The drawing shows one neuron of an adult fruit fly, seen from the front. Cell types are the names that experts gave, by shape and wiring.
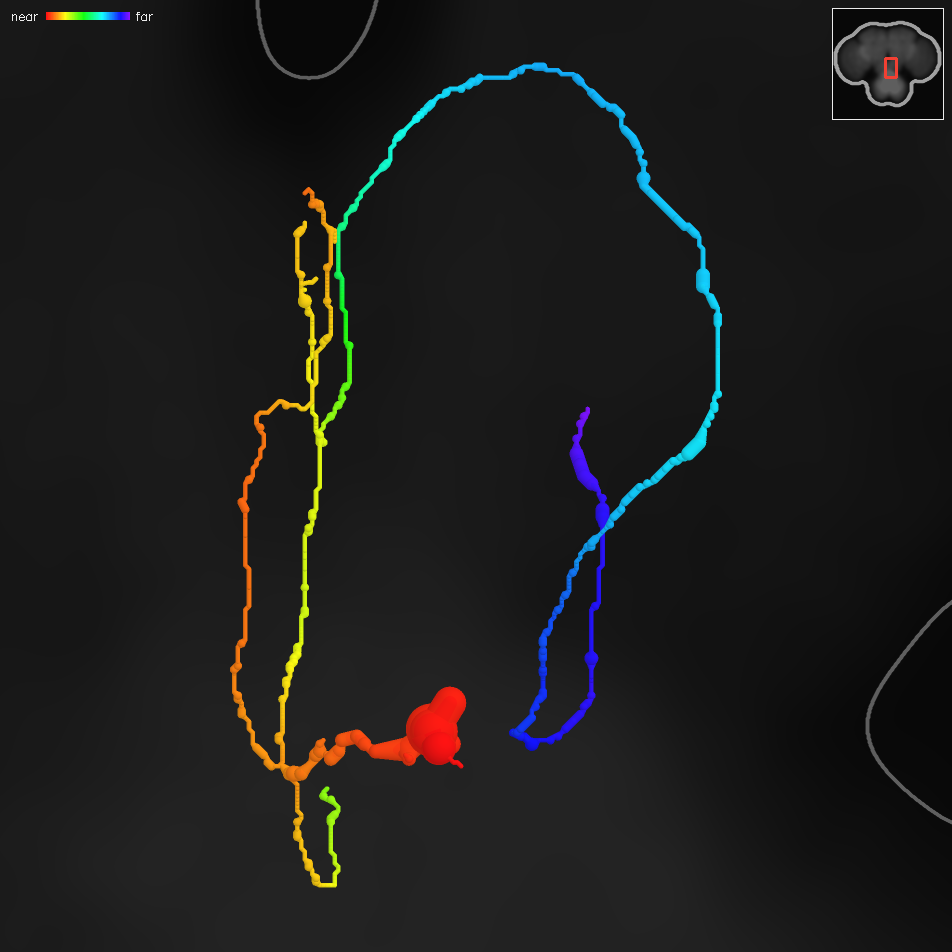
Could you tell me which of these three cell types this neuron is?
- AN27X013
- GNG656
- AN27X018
GNG656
